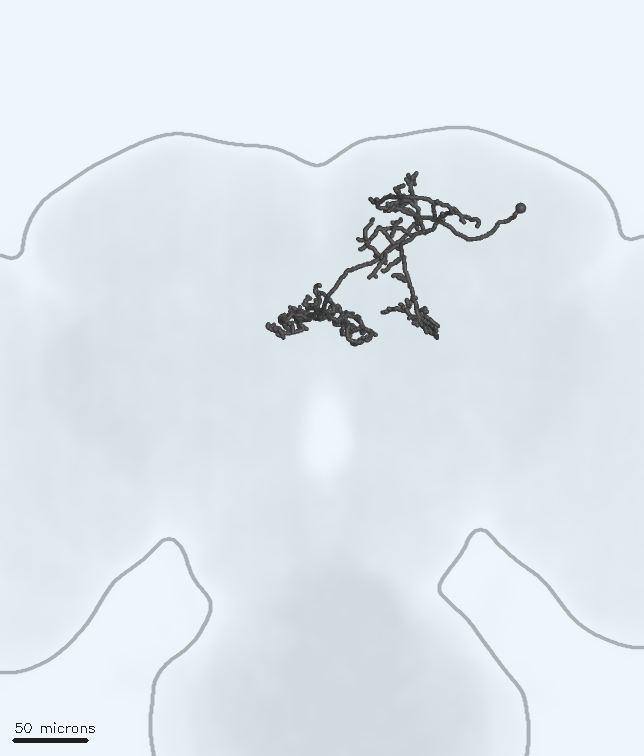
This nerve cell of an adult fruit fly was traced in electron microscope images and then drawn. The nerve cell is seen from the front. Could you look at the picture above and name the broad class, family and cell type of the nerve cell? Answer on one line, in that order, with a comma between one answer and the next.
central-brain intrinsic neuron, hemilineage DL1_dorsal, FB2G_b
